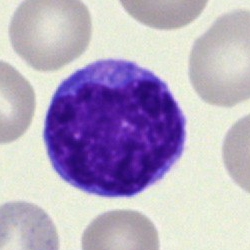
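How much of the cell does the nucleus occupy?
Nearly the whole cell.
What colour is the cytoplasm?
Blue, with no granules visible in it.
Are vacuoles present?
None are seen in the cell.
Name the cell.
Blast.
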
